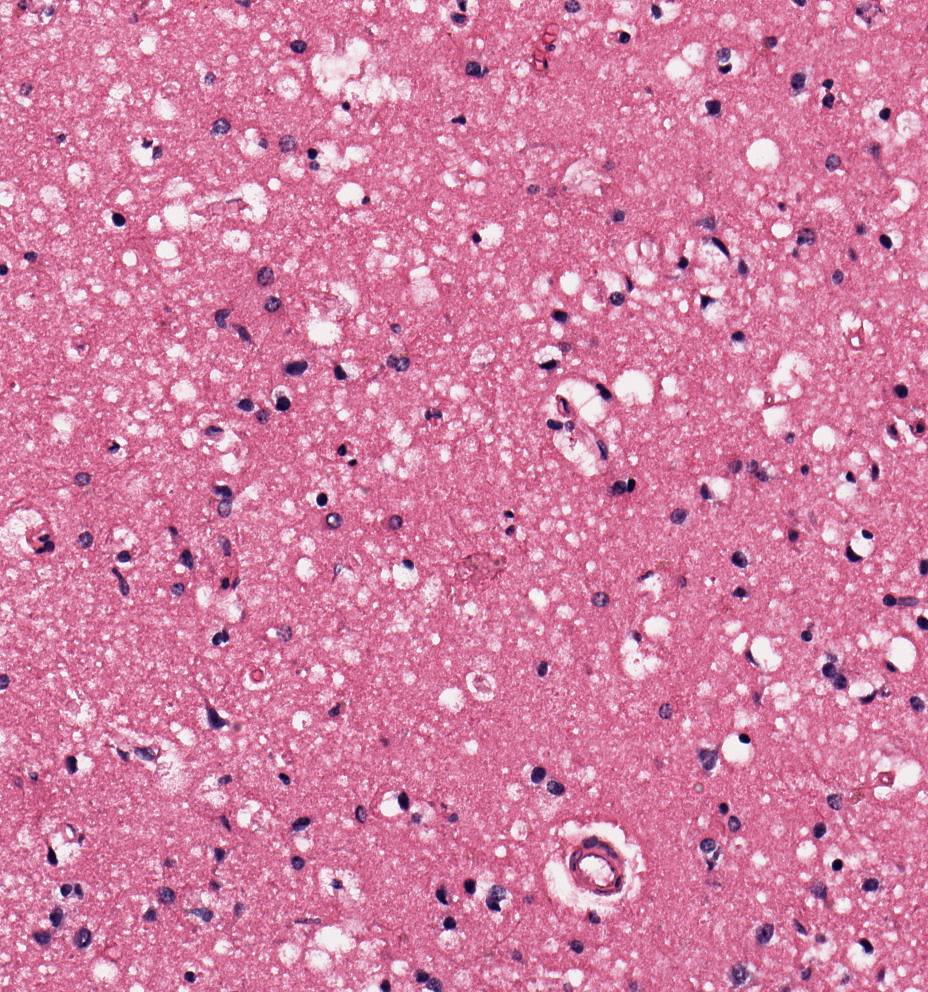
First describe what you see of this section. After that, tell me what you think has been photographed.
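Finely fibrillary pink background throughout, no glands, tubules or other organised units. Small round dark nuclei, scant visible cytoplasm, scattered singly. Some within or edging clear spaces, so haloed. Small vessel in cross-section near bottom centre, clear ring of space around it. Cerebral cortex.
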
